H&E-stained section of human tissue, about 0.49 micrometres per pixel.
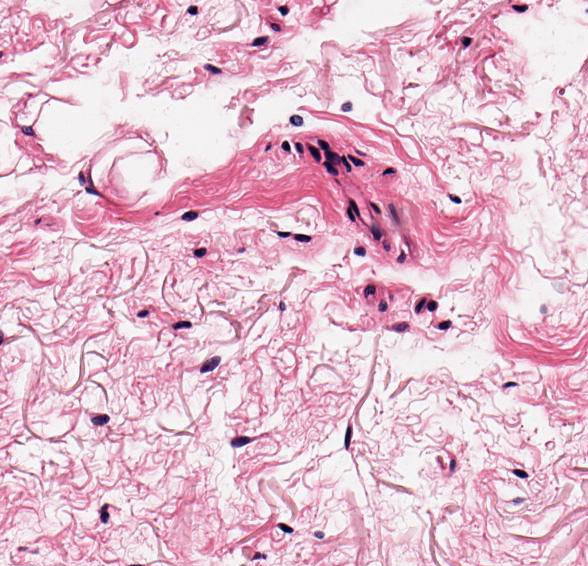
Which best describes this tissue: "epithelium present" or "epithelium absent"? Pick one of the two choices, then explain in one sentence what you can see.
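Epithelium absent. No epithelium is present anywhere in the field.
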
